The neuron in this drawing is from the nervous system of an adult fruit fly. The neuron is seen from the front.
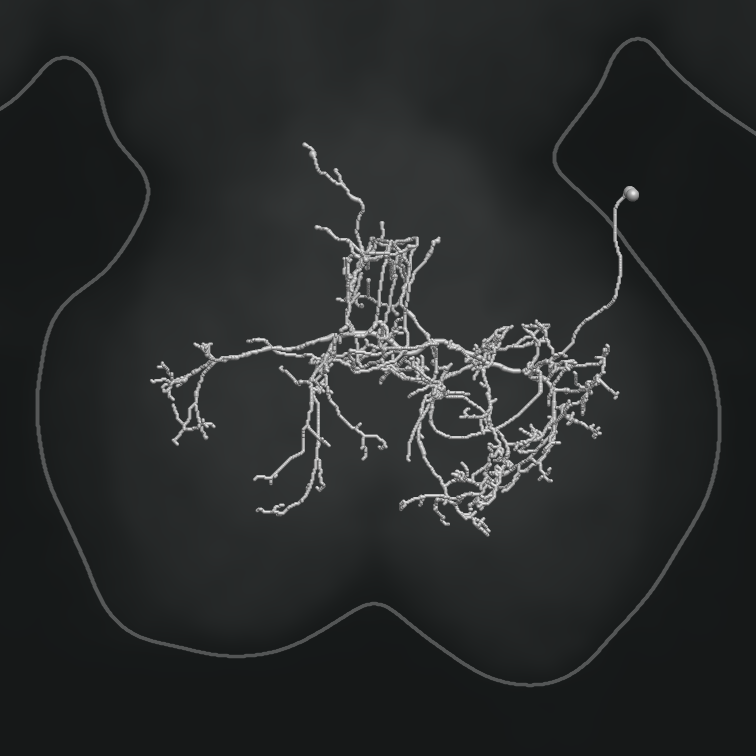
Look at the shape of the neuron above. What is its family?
hemilineage 17A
